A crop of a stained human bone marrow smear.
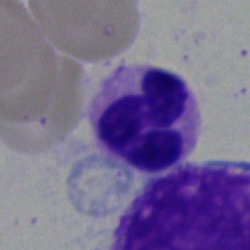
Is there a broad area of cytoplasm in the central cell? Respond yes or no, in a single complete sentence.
No, most of the cell is taken up by its nucleus.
